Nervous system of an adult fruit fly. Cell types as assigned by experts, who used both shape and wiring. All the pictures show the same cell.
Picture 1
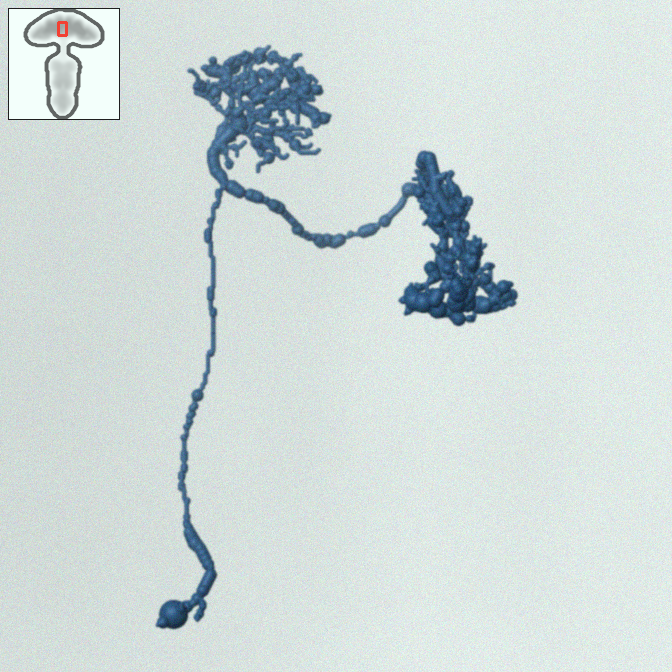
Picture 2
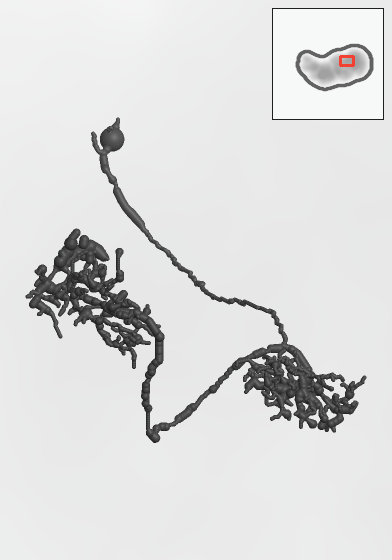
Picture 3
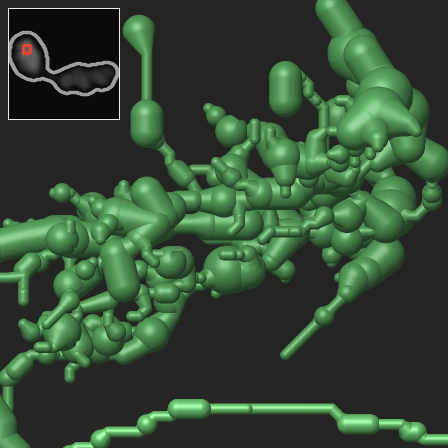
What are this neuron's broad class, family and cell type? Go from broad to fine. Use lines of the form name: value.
broad class: central-brain intrinsic neuron
family: class CX
cell type: hDeltaB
